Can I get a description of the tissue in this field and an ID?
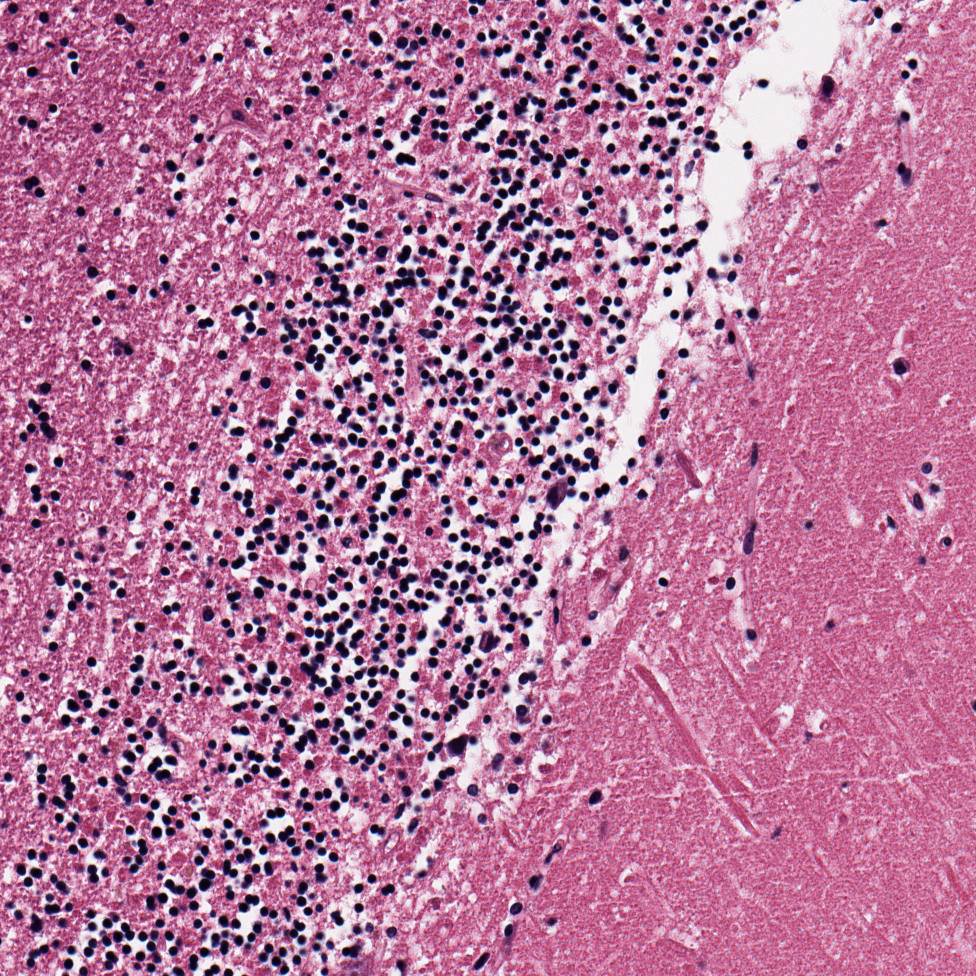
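To begin, a diagonal border from the upper right toward the lower middle separates a densely nucleated zone on the left from a sparsely nucleated one on the right. Next, the left zone is crowded with small, round, darkly staining nuclei with very little cytoplasm, packed most tightly in a central band beside the border and thinning toward the far left edge. Finally, the tissue is cerebellum.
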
